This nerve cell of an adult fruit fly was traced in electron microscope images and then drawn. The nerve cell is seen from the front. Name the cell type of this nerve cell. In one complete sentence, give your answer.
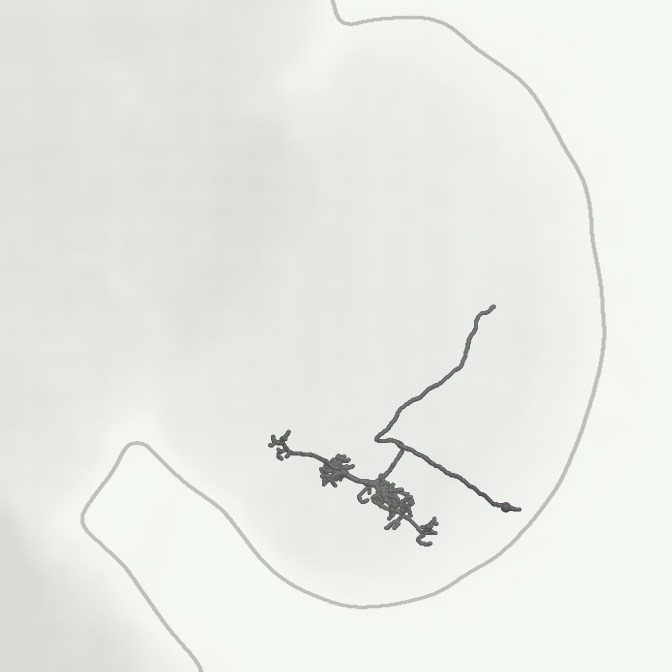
It is TmY14 that this nerve cell is, by cell type.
